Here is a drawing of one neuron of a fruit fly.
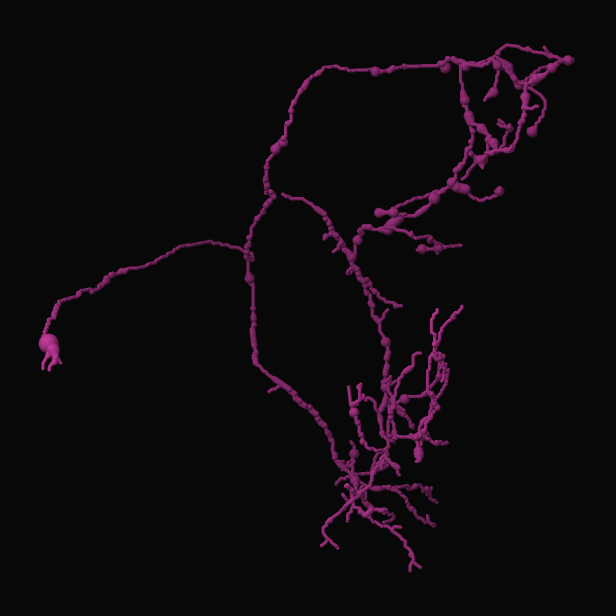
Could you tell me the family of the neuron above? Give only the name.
hemilineage LHp2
